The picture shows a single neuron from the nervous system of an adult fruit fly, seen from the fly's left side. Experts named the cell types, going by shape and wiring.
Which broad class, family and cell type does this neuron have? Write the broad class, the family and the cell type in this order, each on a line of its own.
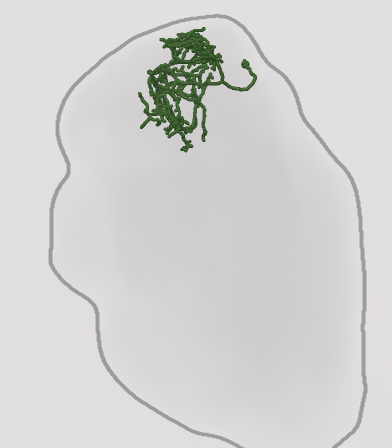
central-brain intrinsic neuron
hemilineage SLPpl1
CB1610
